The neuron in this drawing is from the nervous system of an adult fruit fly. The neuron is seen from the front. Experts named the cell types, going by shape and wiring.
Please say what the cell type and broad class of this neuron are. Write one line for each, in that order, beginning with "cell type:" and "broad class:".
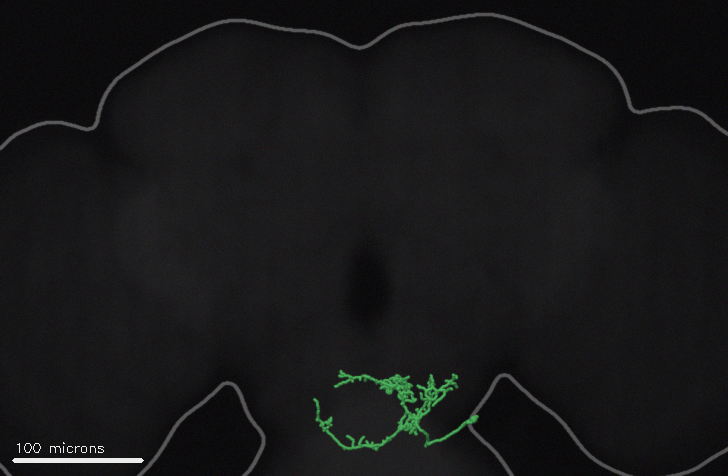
cell type: GNG232
broad class: central-brain intrinsic neuron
